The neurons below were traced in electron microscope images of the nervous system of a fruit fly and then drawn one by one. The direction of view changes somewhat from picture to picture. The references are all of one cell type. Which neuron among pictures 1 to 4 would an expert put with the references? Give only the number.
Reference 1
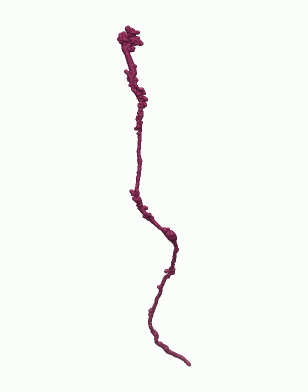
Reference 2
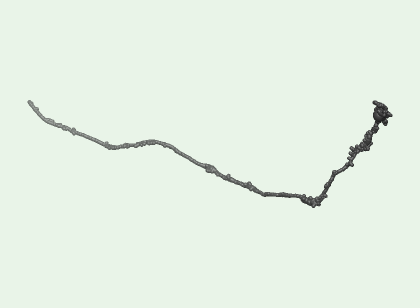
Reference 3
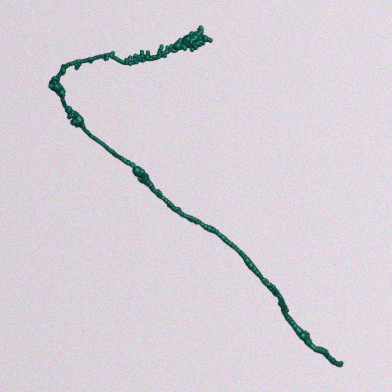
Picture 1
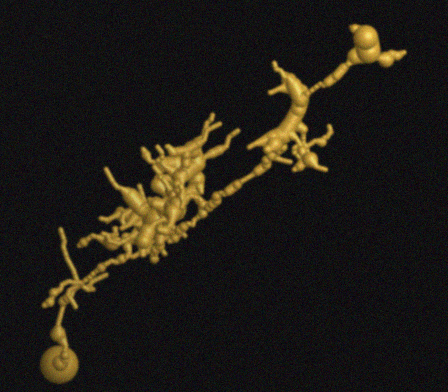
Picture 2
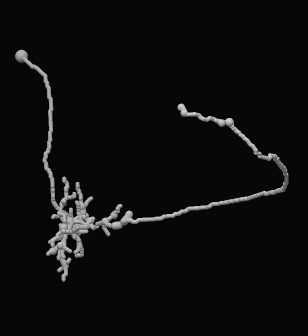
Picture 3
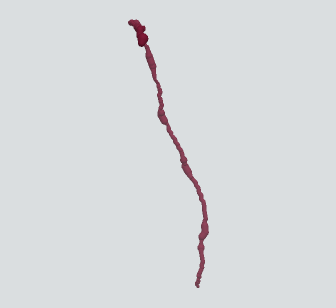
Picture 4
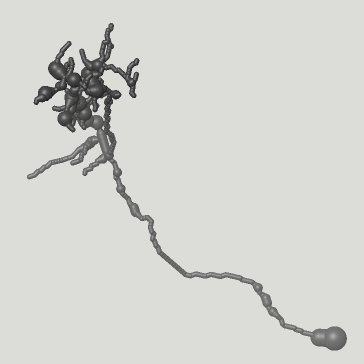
3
